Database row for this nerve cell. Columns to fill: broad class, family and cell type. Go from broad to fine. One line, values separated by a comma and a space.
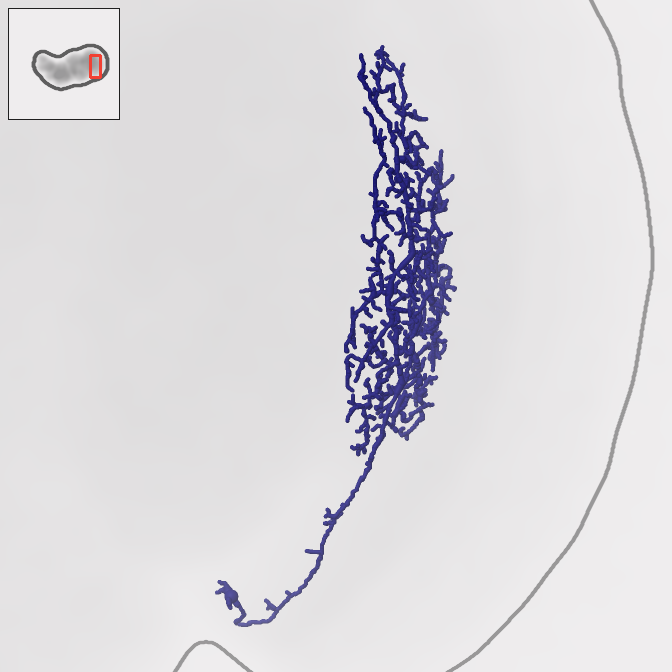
optic-lobe intrinsic neuron, Pm, Pm9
